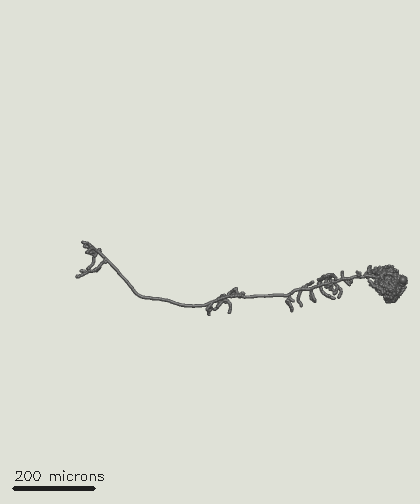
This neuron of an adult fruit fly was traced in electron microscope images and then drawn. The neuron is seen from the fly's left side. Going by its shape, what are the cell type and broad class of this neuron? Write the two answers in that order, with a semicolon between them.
ANXXX099; ascending neuron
